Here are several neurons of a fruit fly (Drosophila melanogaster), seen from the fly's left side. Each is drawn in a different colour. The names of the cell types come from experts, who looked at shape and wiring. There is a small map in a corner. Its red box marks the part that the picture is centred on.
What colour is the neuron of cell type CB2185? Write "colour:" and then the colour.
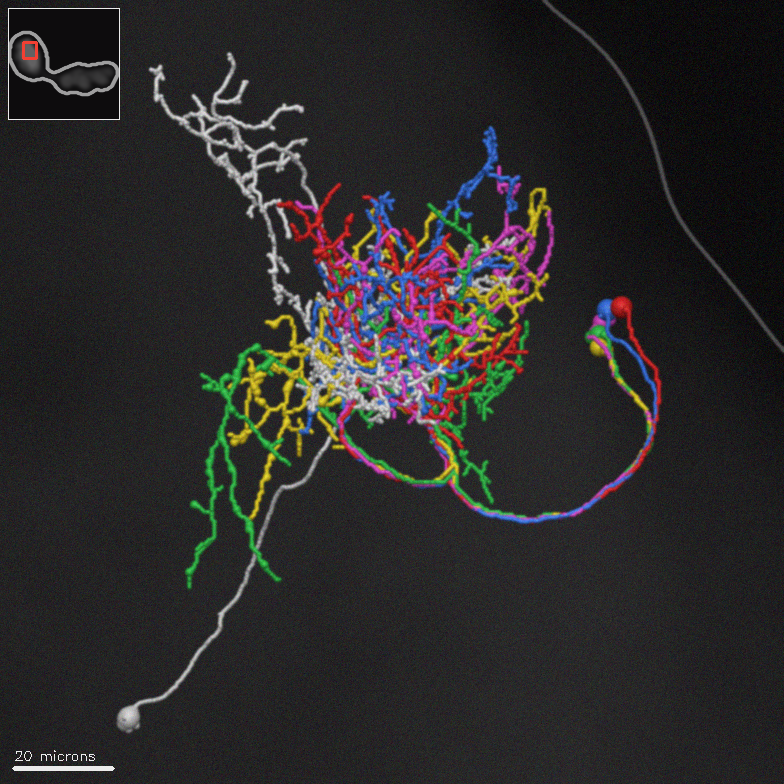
colour: red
